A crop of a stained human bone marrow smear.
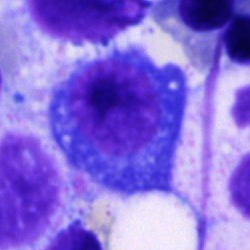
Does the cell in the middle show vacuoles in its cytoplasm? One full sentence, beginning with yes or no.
Yes, one or more clear vacuoles can be seen in its cytoplasm.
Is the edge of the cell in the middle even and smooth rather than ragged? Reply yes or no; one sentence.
No, projections, blebs or tags, or a frayed edge, break the outline of this cell.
